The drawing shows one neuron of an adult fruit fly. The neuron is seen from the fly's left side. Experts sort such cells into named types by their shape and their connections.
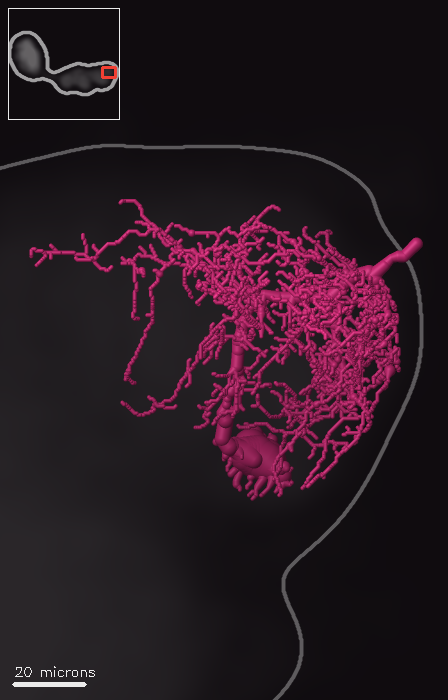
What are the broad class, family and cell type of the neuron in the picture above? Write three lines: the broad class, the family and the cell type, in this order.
motor neuron of the nerve cord
MNad
MNad22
